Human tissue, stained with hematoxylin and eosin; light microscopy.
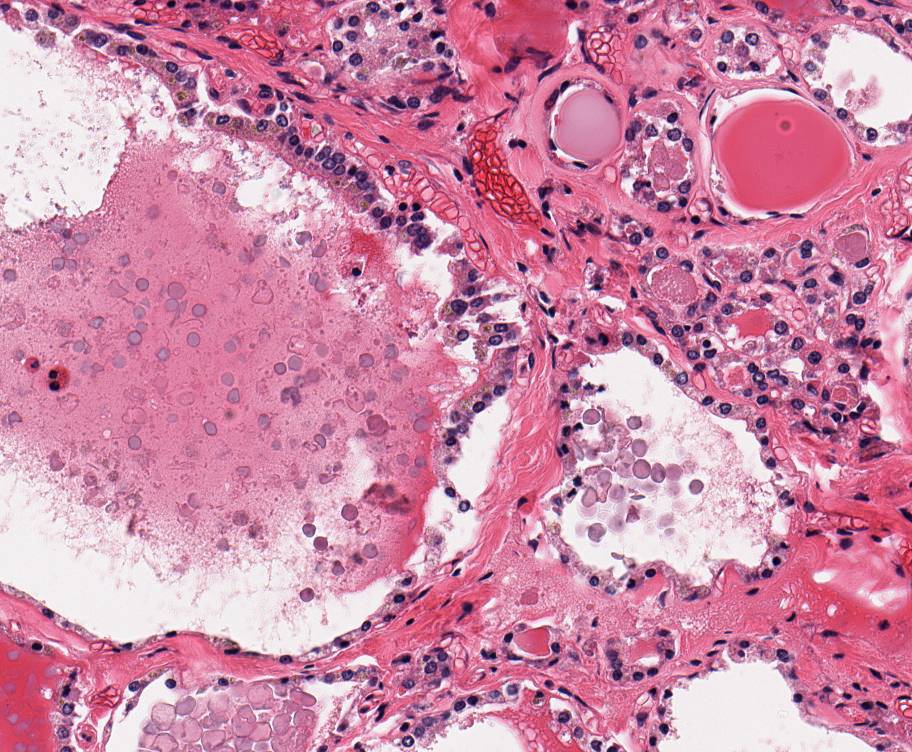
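Thyroid. First, large irregular spaces on the left and in the lower centre hold pale pink granular material with many round pale bodies. Lining them is a single layer of flattened to cuboidal cells with small round dark nuclei. In parts of the large left space, white clefts separate the pink contents from the lining. Last, small vessels packed with red blood cells lie in the stroma near the top centre.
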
